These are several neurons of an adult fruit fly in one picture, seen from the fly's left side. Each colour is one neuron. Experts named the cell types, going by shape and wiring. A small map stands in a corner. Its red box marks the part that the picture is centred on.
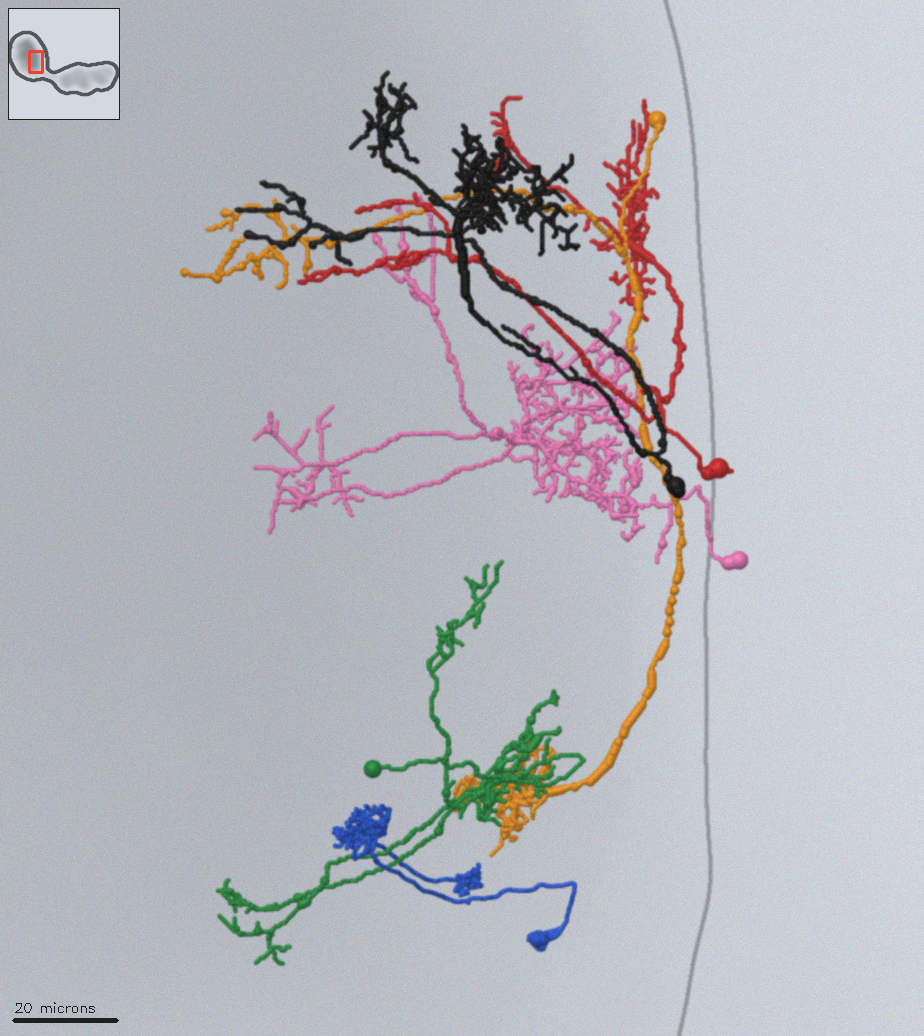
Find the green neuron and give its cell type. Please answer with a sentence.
The cell type is Y13.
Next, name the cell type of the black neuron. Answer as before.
The cell type is LLPC1.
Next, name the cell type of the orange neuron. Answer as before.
The cell type is LPC1.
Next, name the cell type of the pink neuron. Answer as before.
The cell type is Y11.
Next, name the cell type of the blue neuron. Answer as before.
The cell type is T5a.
